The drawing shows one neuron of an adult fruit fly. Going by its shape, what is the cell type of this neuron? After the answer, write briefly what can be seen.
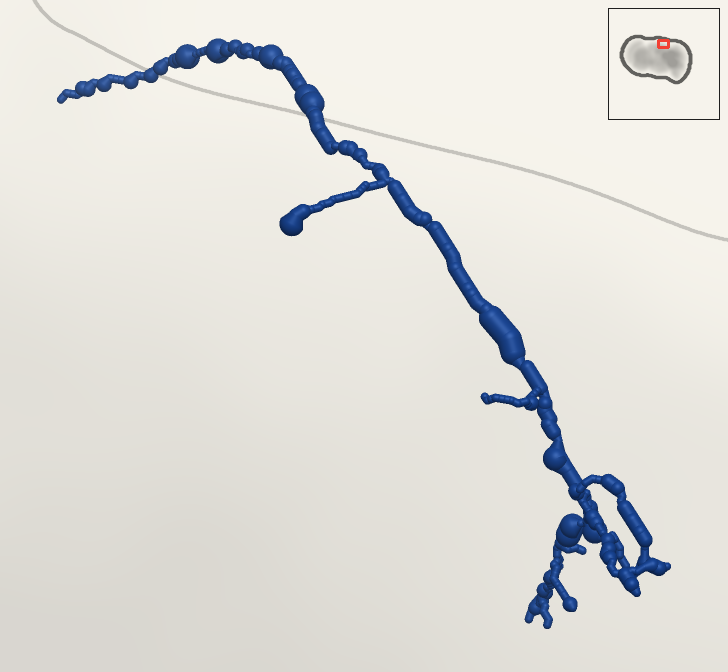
The cell type is SNta41. This is a sensory neuron entering the nerve cord. No cell body is drawn. There are a dozen or fewer branch ends.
